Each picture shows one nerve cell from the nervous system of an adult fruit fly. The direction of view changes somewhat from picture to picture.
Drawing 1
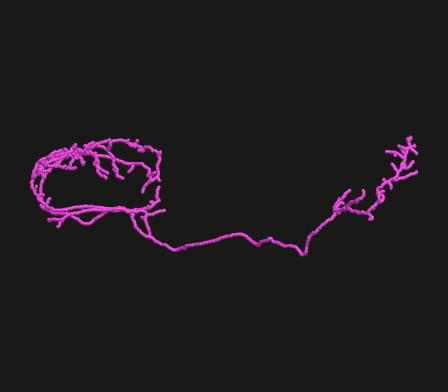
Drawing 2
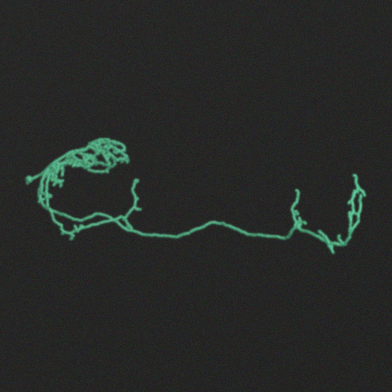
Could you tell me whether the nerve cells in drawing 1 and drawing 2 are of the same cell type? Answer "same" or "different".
same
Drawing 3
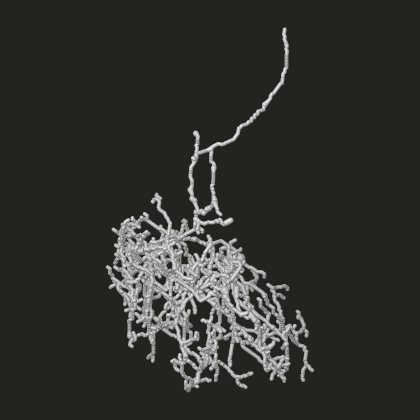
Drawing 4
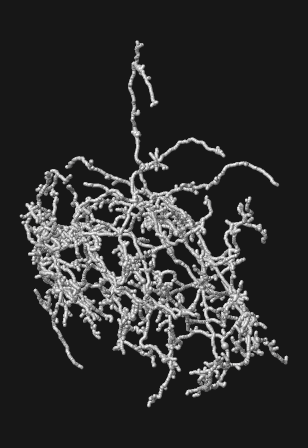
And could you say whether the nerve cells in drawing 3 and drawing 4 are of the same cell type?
same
